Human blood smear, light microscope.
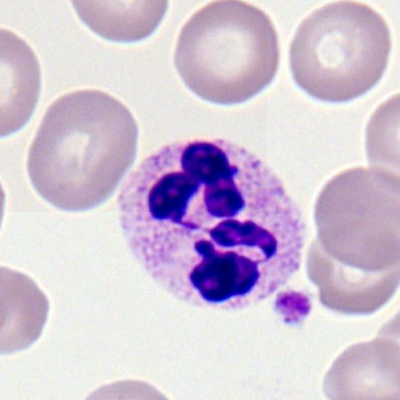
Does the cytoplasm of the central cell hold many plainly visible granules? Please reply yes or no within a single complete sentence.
Yes, this cell's cytoplasm carries many visible granules.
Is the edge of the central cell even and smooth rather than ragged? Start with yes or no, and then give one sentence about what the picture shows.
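Yes. The cell outline is roughly round and smooth.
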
